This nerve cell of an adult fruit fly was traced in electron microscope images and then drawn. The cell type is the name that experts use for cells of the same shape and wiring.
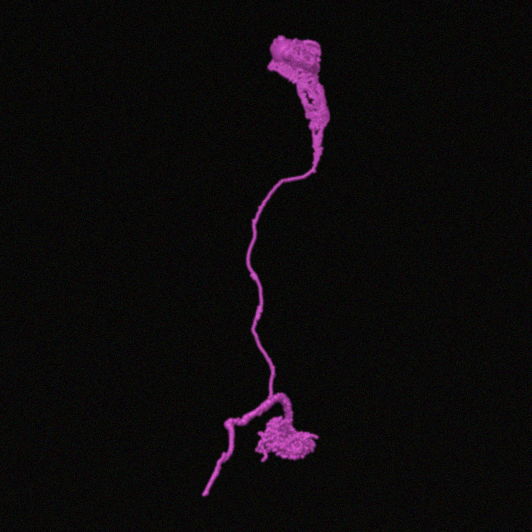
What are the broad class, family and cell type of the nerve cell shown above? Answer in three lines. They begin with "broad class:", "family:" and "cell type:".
broad class: optic-lobe intrinsic neuron
family: T
cell type: T1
